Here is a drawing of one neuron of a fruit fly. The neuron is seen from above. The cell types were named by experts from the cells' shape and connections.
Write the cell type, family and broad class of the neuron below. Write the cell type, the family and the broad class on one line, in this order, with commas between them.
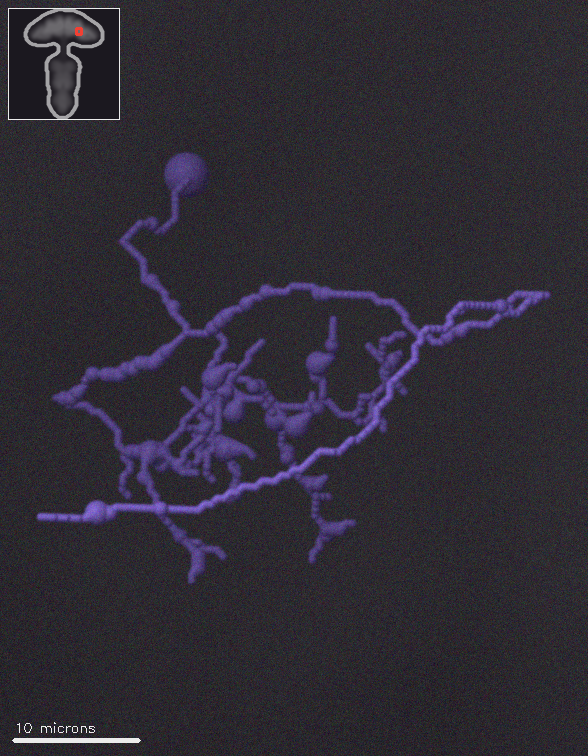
LoVP13, LoVP, visual projection neuron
